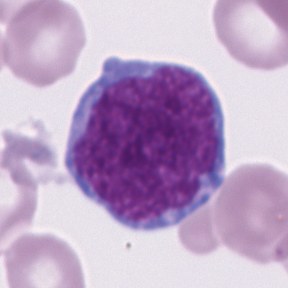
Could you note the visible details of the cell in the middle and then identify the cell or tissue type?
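Look first at the outline: it is roughly round, though a small bulge sits at its upper left. The nucleus inside is round and has no indentation. Around it, the cytoplasm is just a thin rim, and you will find no granules in it. This cell is a myeloblast.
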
